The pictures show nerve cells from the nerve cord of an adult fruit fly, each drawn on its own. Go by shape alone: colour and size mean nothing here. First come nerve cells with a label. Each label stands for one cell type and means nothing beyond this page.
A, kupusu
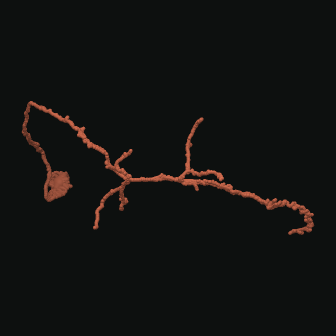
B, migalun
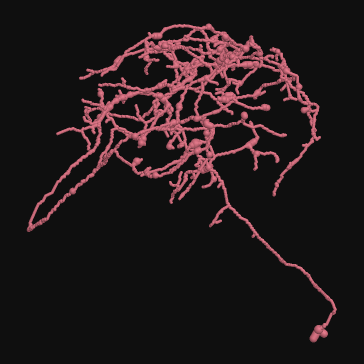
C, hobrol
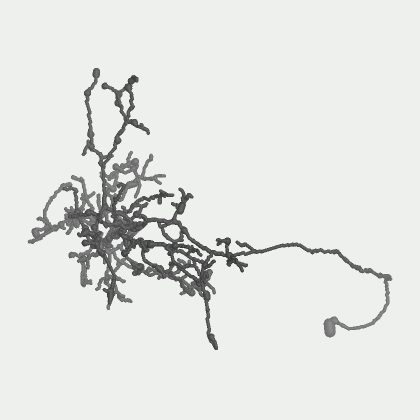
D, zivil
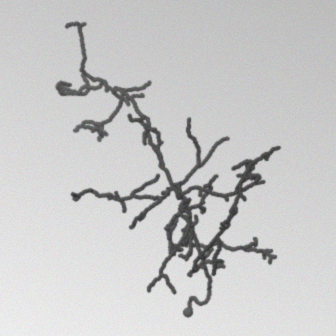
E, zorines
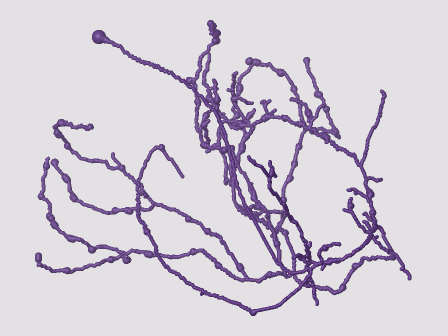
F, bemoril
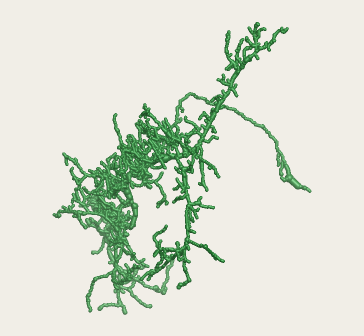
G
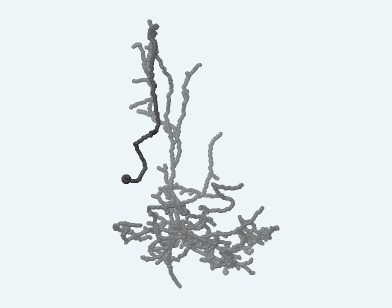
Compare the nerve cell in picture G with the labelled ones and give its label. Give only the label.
hobrol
